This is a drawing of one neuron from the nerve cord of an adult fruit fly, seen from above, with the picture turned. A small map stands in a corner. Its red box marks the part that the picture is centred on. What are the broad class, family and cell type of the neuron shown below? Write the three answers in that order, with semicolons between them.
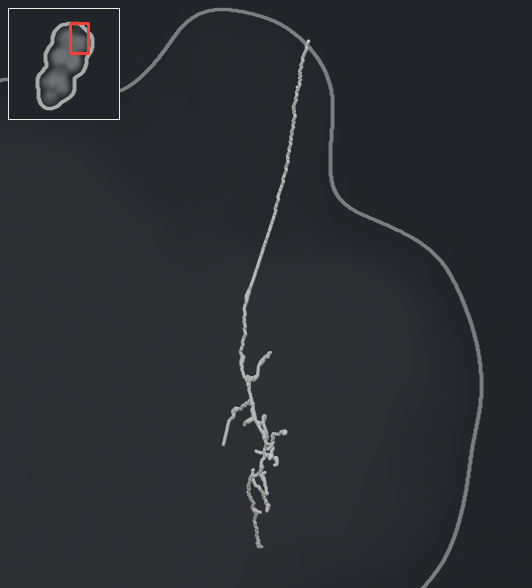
descending neuron; DNge; DNge174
